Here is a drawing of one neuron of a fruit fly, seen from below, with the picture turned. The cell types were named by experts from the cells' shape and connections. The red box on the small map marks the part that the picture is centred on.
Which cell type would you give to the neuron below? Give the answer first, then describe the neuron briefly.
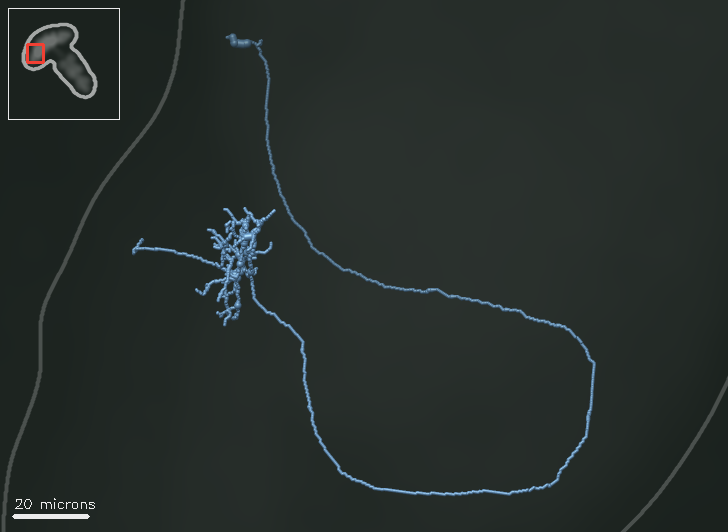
Its cell type is MeTu3c. It is a visual projection neuron. It is in the brain and does not reach the nerve cord. From left to right in the picture it spans about 130 microns.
